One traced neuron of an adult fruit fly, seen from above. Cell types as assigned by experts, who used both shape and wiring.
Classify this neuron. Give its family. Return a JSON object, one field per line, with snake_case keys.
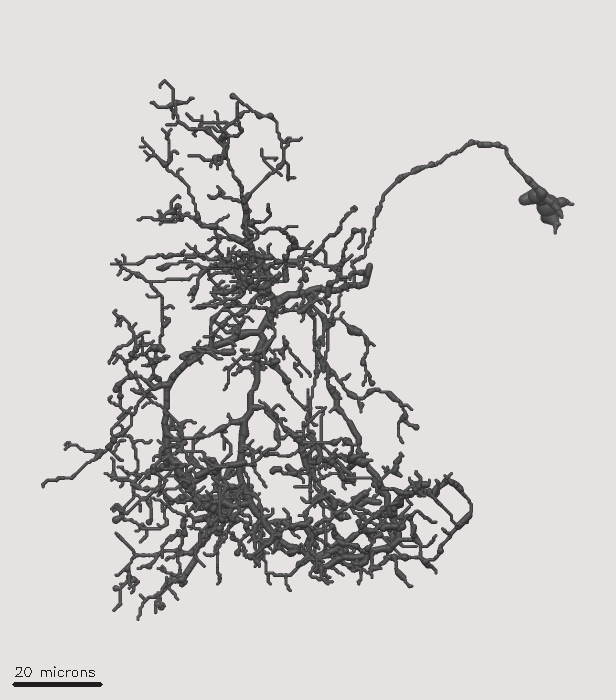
{
 "family": "hemilineage LALa1_anterior"
}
